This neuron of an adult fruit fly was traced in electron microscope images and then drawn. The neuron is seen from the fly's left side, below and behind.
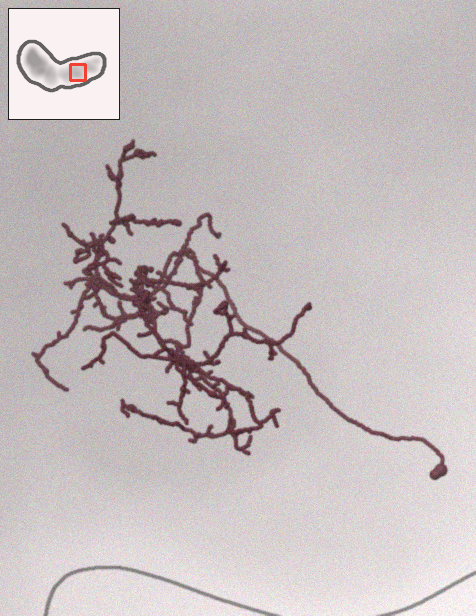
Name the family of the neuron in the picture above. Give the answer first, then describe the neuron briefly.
The family is hemilineage 12B. It is a nerve-cord intrinsic neuron. The cell body is at the lower right of the picture. Dozens of branch ends can be seen.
